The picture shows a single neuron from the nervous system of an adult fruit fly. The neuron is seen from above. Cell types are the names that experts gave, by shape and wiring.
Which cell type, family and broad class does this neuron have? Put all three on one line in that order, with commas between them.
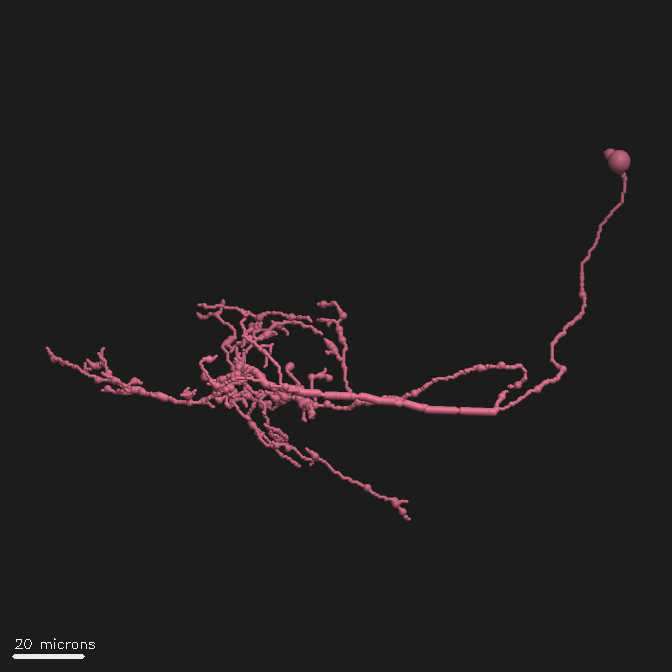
SMP033, hemilineage SLPal5, central-brain intrinsic neuron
